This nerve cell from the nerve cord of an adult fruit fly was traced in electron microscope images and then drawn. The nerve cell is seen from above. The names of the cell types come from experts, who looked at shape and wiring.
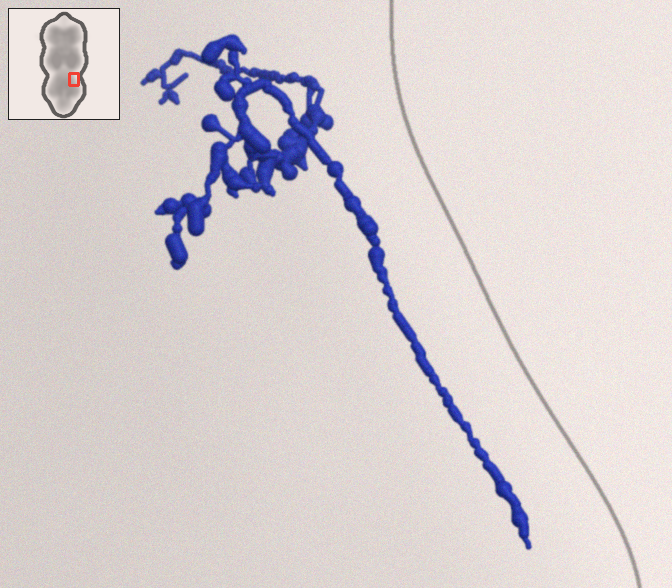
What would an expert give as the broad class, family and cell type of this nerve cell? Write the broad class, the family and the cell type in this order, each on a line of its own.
sensory neuron entering the nerve cord
class mechanosensory tactile
SNta03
